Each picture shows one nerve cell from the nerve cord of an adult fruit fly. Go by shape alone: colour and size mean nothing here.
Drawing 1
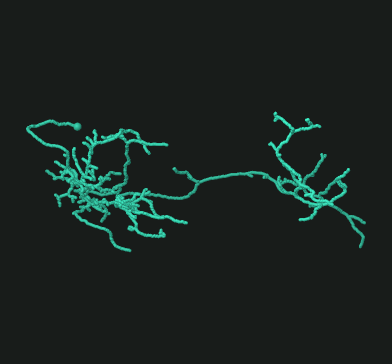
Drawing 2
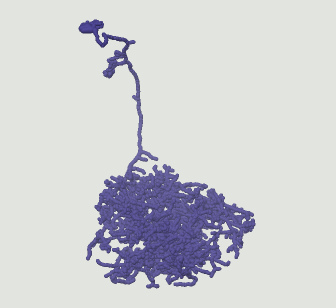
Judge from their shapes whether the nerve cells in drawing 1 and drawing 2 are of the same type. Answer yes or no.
no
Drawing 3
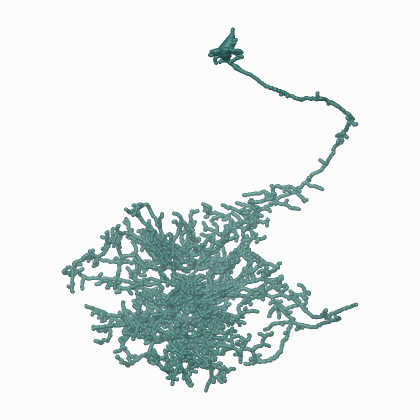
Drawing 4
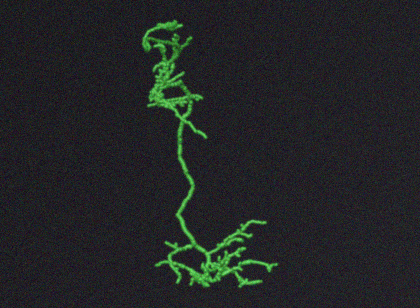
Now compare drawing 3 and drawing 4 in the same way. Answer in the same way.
no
